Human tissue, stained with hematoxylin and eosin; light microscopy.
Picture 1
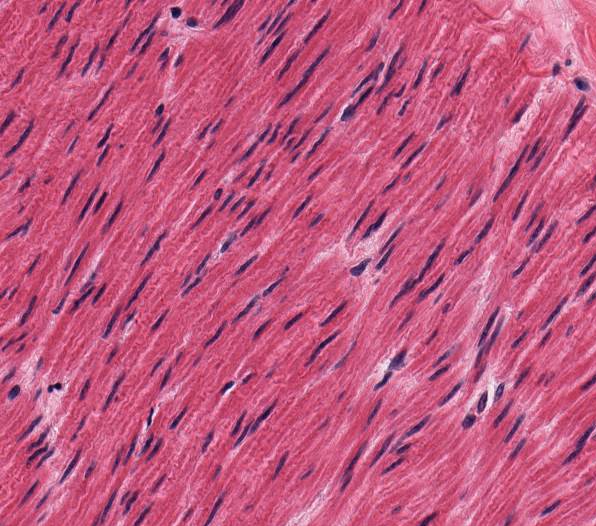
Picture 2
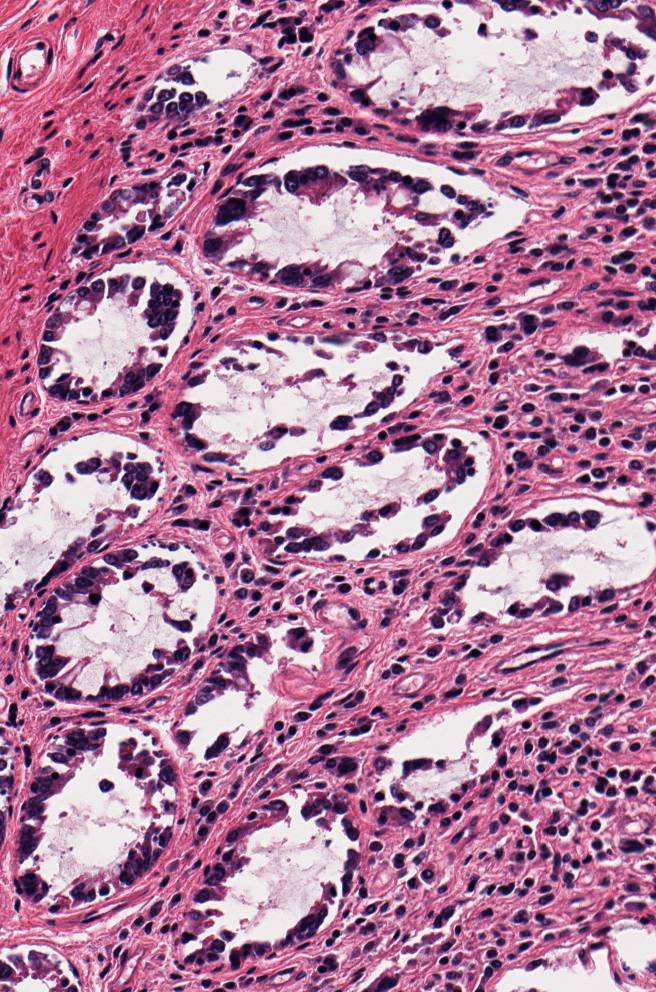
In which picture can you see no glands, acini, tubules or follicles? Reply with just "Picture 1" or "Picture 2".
Picture 1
